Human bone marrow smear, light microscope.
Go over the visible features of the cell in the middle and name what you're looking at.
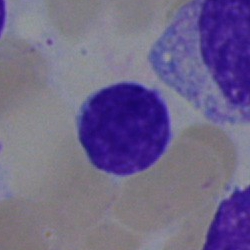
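Round cell, smooth outline. Scant cytoplasm: a thin rim at the left edge at most. Chromatin dense and dark purple, with faint coarse mottling. No nucleoli visible. Cell type: lymphocyte.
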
